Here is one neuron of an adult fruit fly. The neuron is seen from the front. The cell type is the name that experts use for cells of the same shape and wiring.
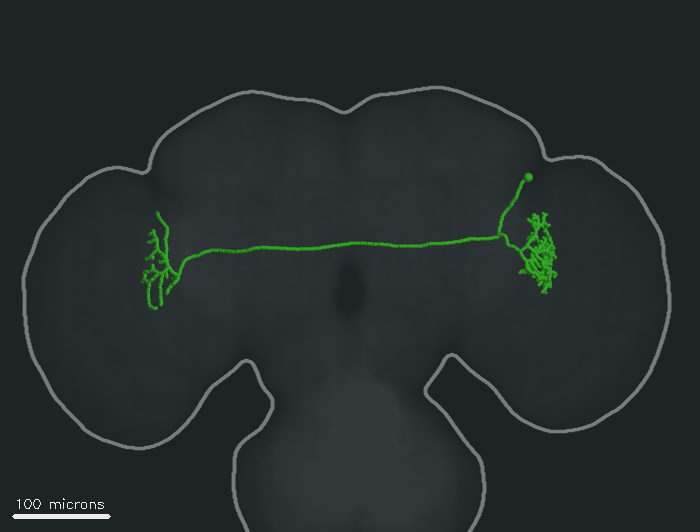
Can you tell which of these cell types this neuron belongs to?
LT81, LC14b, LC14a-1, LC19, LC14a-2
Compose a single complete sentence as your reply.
The neuron here is of the cell type LC14a-2.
